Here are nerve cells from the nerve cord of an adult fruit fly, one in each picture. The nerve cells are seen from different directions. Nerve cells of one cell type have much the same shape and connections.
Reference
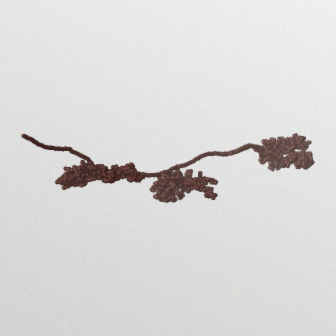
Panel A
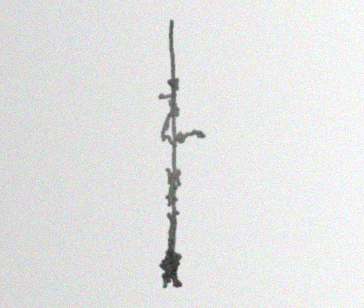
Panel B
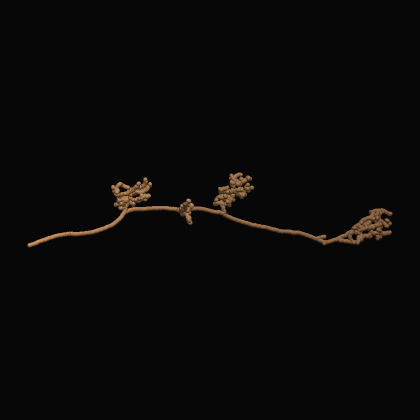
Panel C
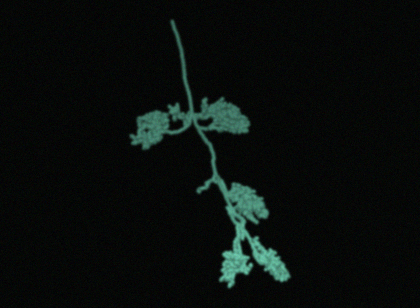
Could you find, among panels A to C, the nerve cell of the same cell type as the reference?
Panel C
